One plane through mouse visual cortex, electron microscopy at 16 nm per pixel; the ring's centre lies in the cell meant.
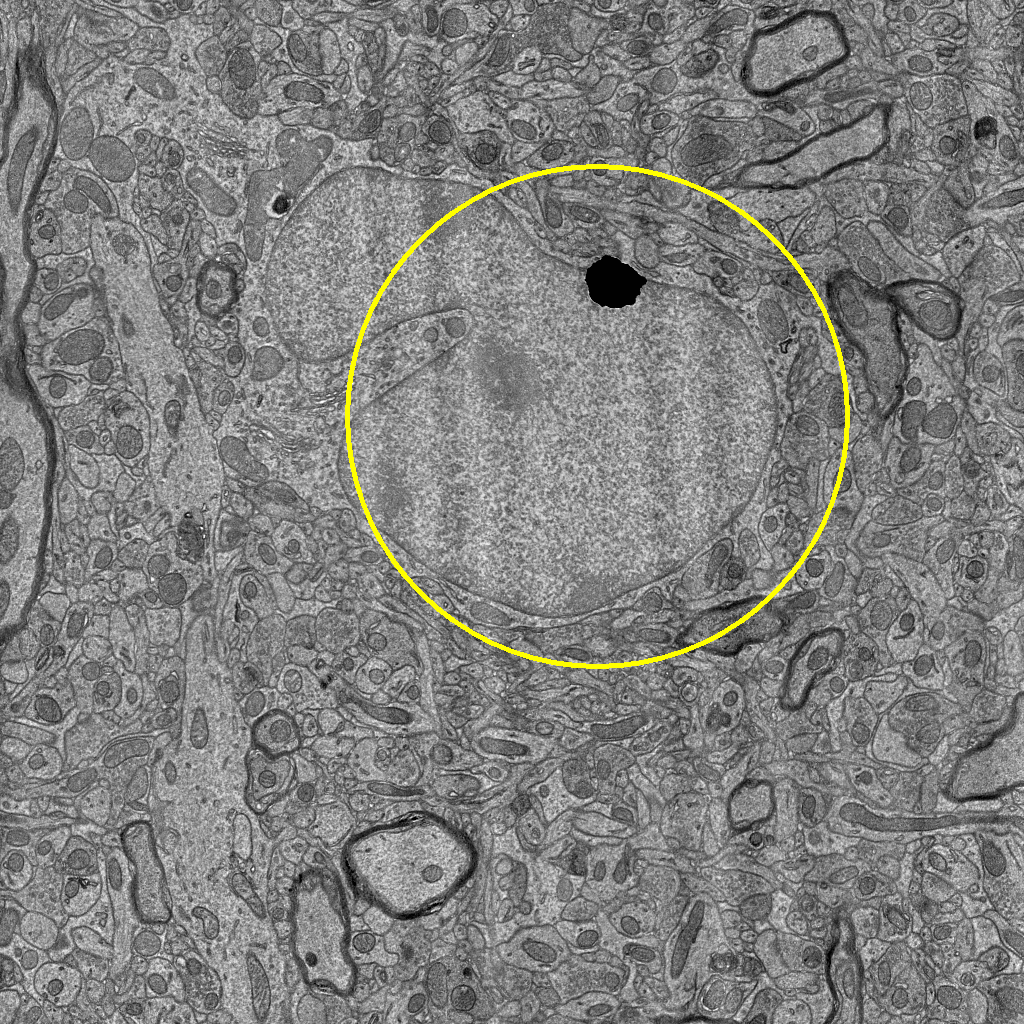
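Astrocyte of mouse visual cortex: a large, rounded, pale nucleus fills most of the ring. Along its right and lower side, the nuclear envelope follows a smooth curve without deep folds. No sharply bounded dense nucleolus is seen. Densely packed small neuropil profiles closely surround the cell body.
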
